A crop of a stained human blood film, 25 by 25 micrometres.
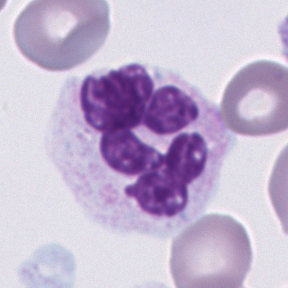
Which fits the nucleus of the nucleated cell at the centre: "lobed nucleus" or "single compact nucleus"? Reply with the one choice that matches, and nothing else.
Lobed nucleus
